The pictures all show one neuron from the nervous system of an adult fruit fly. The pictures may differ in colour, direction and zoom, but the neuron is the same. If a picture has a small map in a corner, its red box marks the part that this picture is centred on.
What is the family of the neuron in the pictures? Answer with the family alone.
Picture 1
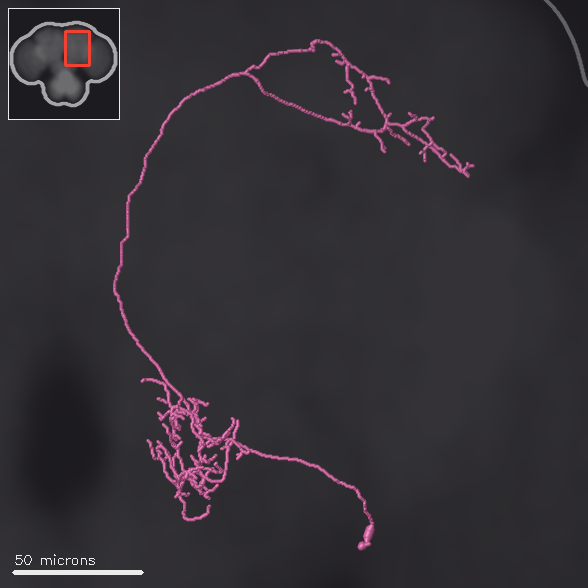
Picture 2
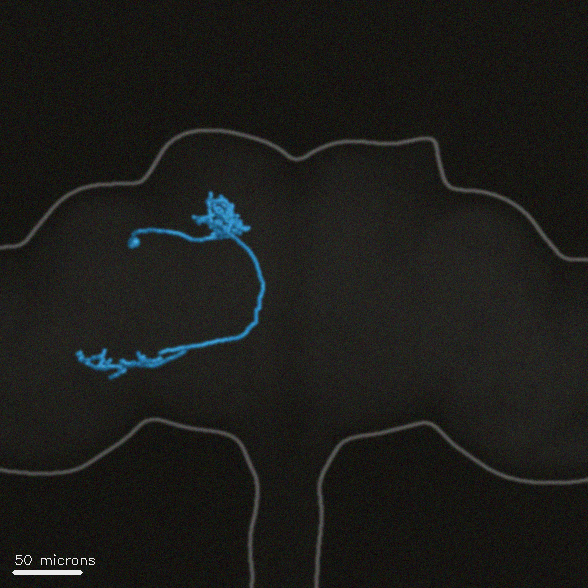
hemilineage ALlv1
